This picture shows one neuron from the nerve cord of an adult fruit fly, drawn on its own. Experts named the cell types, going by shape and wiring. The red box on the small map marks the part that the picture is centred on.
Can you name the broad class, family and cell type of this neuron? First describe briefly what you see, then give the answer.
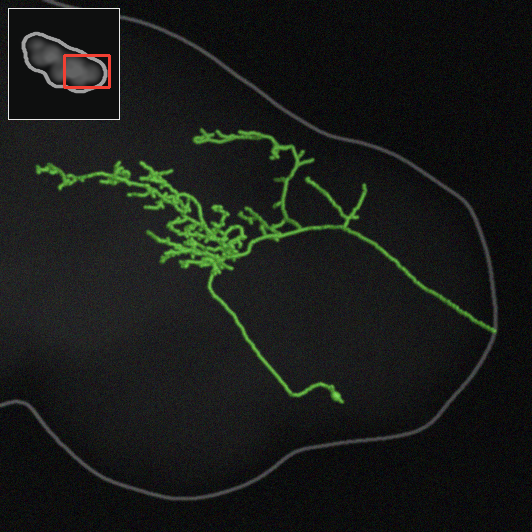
The picture shows dozens of branch ends. In this view it is wider than it is tall. Its broad class is ascending neuron. Its family is hemilineage 07B. The cell type is AN07B052.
